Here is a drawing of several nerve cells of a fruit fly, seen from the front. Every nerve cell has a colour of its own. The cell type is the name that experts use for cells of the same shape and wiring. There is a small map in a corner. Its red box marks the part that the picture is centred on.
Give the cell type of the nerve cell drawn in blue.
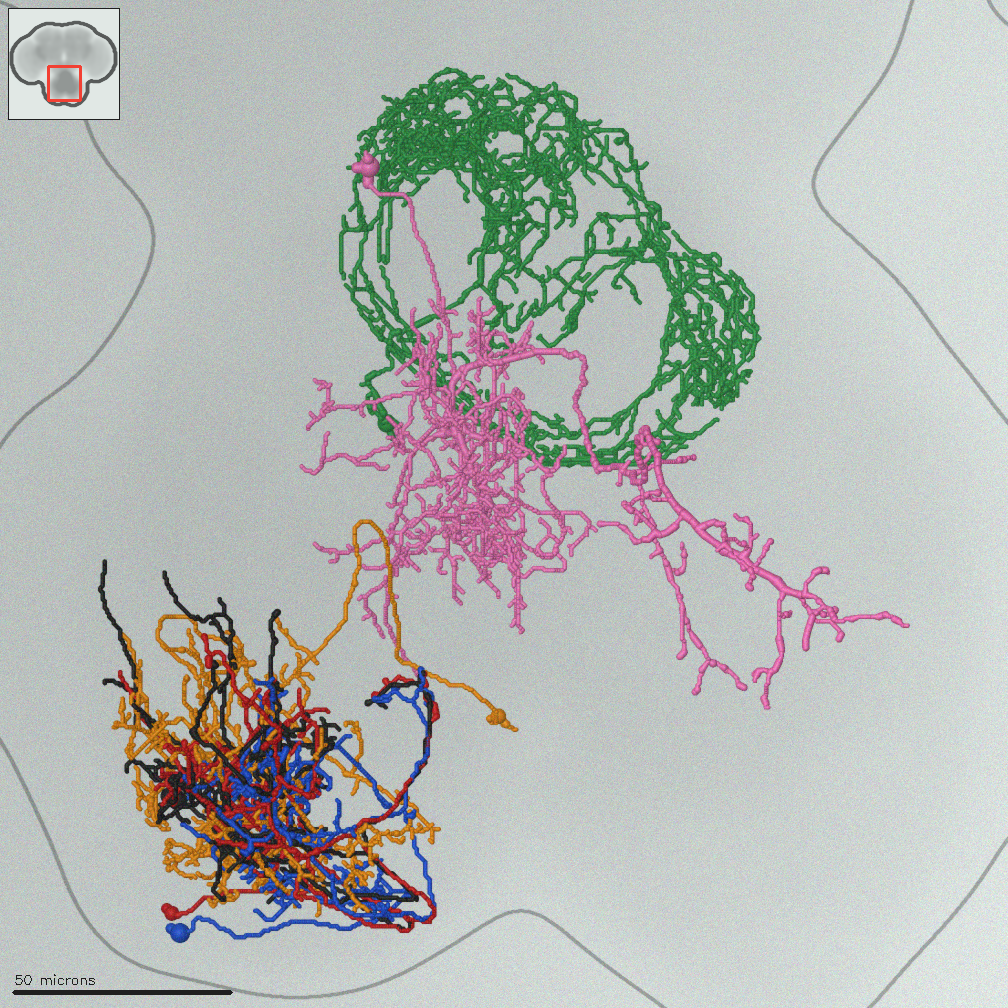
IN01B040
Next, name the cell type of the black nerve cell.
IN01B043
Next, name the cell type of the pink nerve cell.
INXXX153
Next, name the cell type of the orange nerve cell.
IN03A062_g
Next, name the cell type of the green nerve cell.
INXXX209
